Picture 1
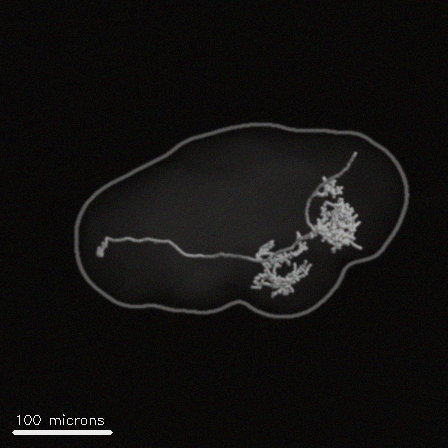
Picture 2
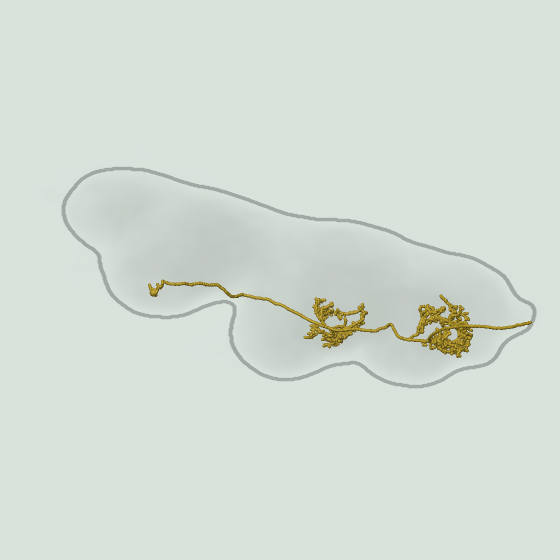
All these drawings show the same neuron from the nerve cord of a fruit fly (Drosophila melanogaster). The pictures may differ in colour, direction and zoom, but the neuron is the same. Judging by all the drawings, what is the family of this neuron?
hemilineage 09B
